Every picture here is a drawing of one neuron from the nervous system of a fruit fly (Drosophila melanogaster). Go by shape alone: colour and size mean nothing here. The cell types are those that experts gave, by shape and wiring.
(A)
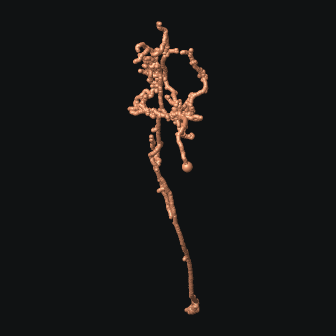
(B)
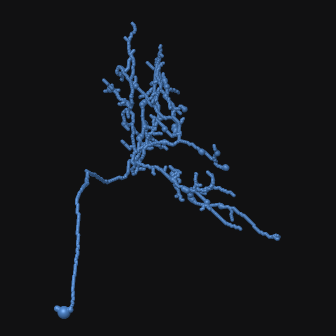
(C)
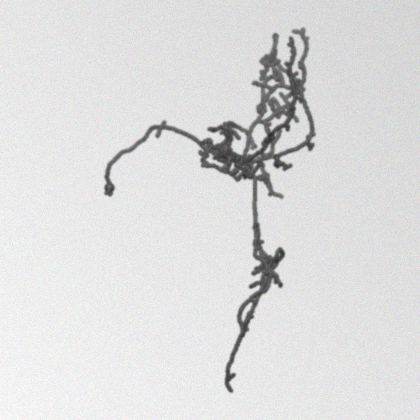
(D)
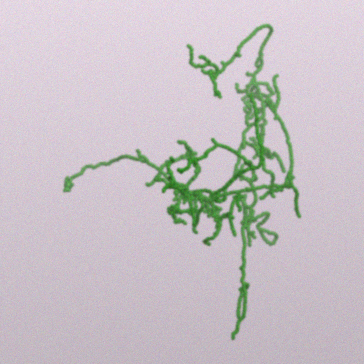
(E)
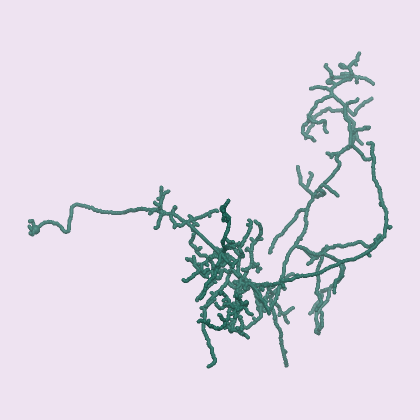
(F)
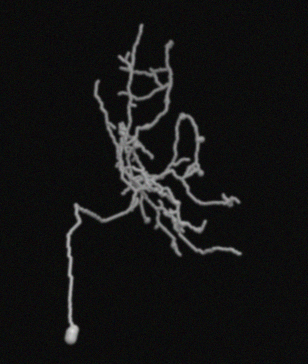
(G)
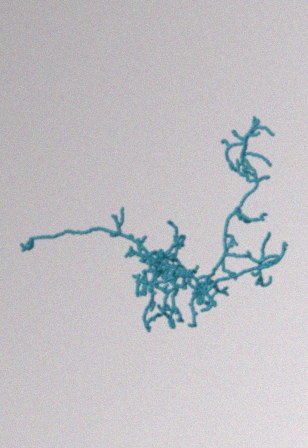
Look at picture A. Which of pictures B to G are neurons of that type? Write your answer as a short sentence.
Picture C, picture D, picture E and picture G are of the same cell type.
